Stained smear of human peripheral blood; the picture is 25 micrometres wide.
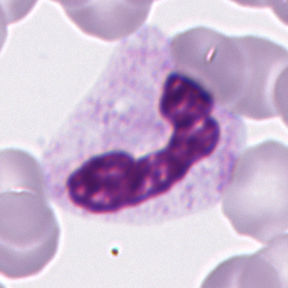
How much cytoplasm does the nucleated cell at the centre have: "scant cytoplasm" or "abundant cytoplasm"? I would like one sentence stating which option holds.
A wide area of cytoplasm encircles its nucleus.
